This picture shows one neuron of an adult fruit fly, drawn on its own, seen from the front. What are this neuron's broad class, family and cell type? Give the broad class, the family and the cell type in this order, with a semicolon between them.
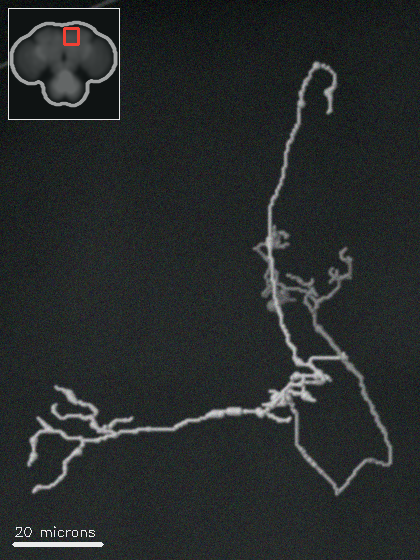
central-brain intrinsic neuron; class Kenyon Cell; KCa'b'-ap1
